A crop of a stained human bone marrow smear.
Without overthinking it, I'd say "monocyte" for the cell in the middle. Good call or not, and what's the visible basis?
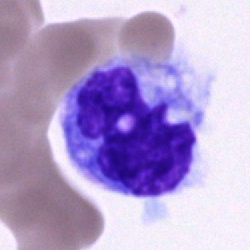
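I'd keep monocyte; I can't make this into a hairy cell. The edge is what decides: the outline is roughly round but uneven, and its ragged stretch is at the upper right.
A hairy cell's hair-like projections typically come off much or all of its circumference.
A ragged stretch at the upper right is not that. Otherwise I simply see an irregular, folded nucleus with a deep notch cutting in from the upper right and a small pale round spot near its centre, pale blue cytoplasm that is widest and foamy with several small clear spaces at the upper right, and a small pale blue bleb at the bottom edge.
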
